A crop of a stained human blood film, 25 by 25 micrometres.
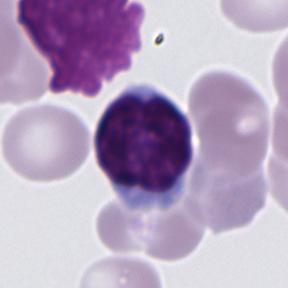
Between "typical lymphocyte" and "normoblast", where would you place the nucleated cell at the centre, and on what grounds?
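It's a typical lymphocyte, not a normoblast. Its cytoplasm is pale blue.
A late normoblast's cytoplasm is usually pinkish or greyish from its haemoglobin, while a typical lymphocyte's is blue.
The chromatin is dark purple and coarsely clumped.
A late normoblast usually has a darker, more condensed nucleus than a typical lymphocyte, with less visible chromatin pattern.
The round nucleus, about 9 micrometres across, has a shallow notch in its upper edge and fills about 80% of the area of a cell measuring about 11 by 9 micrometres. Its narrow cytoplasmic rim is widest below.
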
